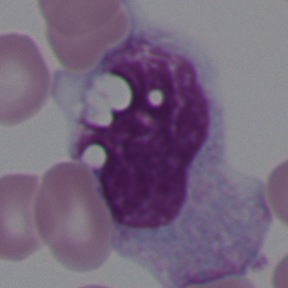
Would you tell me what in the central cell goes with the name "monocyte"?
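Start with the granules: the cytoplasm holds only fine, faint ones, with no coarse dark granules, and that goes with a monocyte.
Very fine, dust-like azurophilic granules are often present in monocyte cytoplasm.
The chromatin stains dark purple, with a mottled, folded-looking texture.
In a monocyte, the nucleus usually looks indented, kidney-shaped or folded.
Beyond that, the cytoplasm is abundant and spreads out mainly to the lower right of the nucleus. Several round, clear vacuoles lie along the left side of the nucleus.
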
